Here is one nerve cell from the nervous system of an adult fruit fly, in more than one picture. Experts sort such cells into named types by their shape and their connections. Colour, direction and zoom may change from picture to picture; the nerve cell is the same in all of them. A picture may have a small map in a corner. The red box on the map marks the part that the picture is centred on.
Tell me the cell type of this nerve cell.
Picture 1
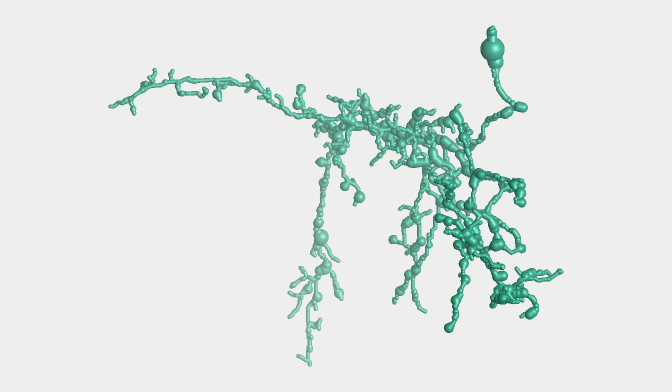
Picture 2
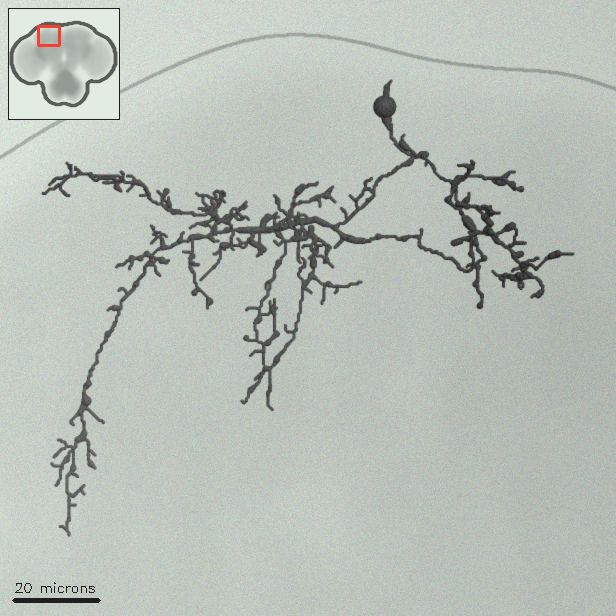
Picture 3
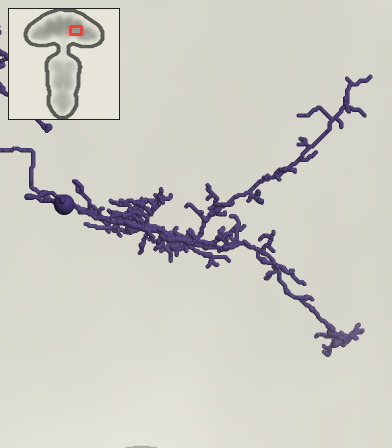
SLP435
